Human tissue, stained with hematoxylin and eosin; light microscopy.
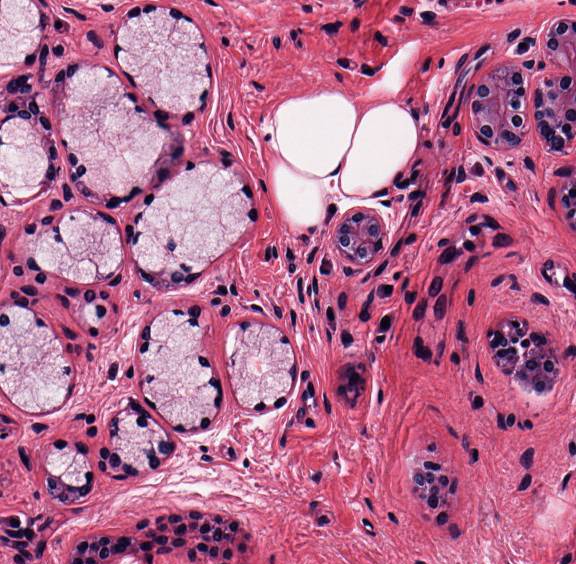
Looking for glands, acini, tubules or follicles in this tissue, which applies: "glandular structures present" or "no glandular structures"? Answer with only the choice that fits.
Glandular structures present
